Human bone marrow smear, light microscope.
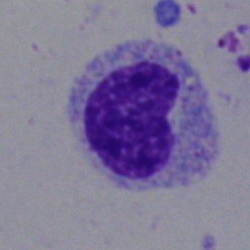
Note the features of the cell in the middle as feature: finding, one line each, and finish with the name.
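Nucleus: notched on its right side, you'll notice
Position: nucleus pushed off-centre to the left
Chromatin: clumpy, small paler spots in between
Cytoplasm: pale grey-blue
Name: metamyelocyte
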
